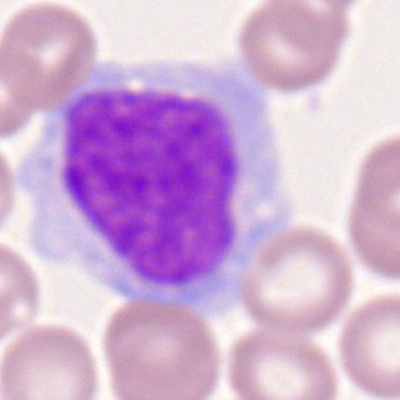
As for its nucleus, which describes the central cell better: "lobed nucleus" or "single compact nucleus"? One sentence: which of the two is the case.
It is a single compact round, oval or kidney-shaped nucleus that the cell has.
